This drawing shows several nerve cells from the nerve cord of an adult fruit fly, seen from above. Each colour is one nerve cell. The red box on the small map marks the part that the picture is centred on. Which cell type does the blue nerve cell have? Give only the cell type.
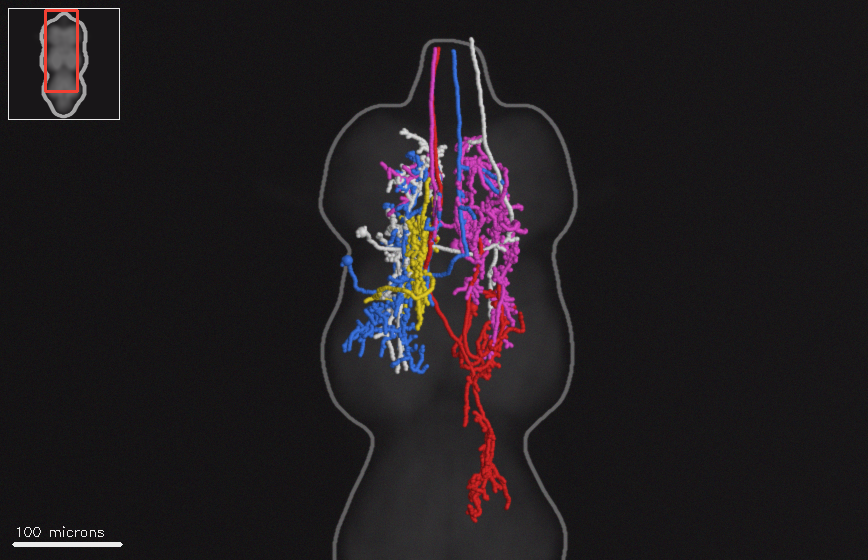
AN18B022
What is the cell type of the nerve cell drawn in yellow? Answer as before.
IN02A020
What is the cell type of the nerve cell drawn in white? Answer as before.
AN19B042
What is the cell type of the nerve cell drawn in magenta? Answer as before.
AN06B026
